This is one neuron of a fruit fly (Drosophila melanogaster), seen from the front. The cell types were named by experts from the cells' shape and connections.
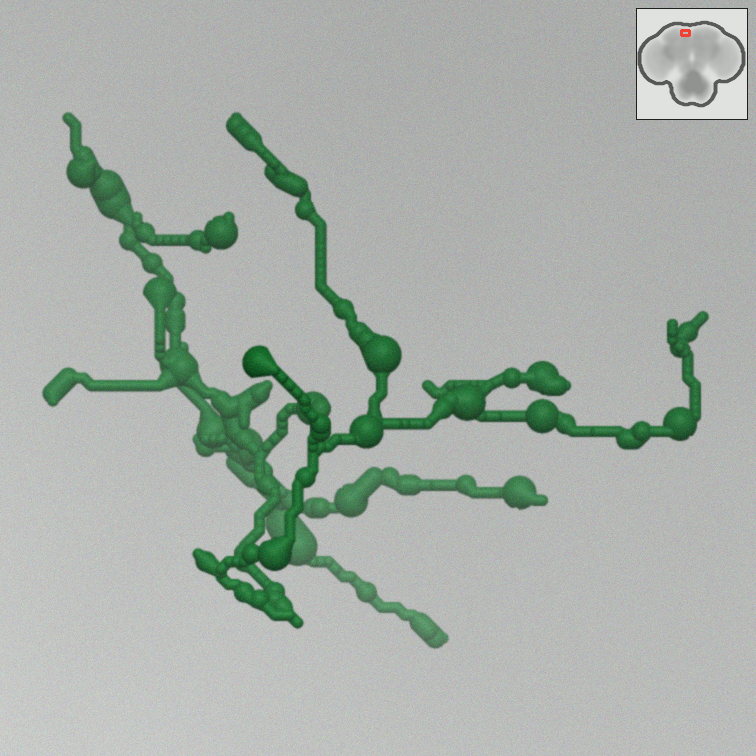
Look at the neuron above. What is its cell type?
CB1346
